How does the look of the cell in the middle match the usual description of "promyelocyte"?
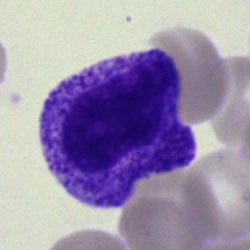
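You already know this is a promyelocyte, so let's hold the picture up against what that cell usually shows.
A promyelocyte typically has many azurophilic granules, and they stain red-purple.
Here the cytoplasm is packed with coarse purple granules, and that goes with it.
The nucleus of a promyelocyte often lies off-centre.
In this cell the rim of cytoplasm is broader on the lower right side than at the top, so the nucleus sits off-centre as well. The rest is simply there to see: the outline is irregular, with a notch in its lower right edge, and the nucleus stains a dense, deep dark purple.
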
